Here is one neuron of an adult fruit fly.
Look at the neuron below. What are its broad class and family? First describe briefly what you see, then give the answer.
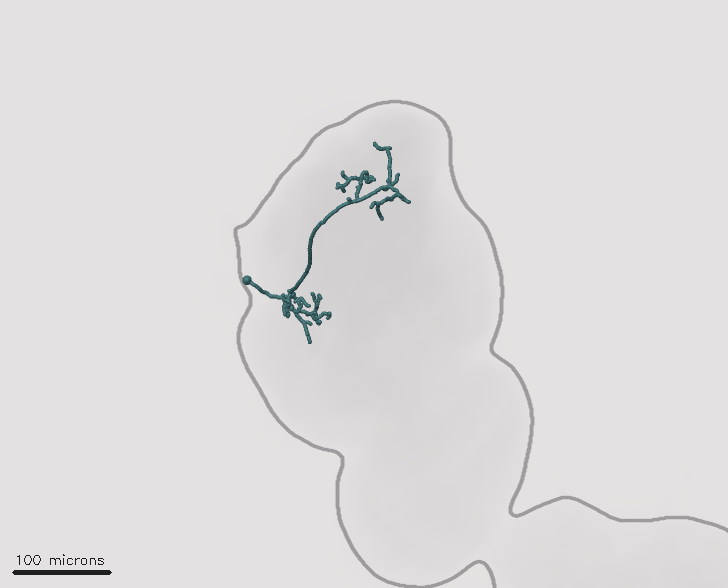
By the scale bar it is about 200 microns tall in this view. As drawn here it is about as wide as it is tall. Its broad class is central-brain intrinsic neuron. The family is hemilineage FLAa2.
